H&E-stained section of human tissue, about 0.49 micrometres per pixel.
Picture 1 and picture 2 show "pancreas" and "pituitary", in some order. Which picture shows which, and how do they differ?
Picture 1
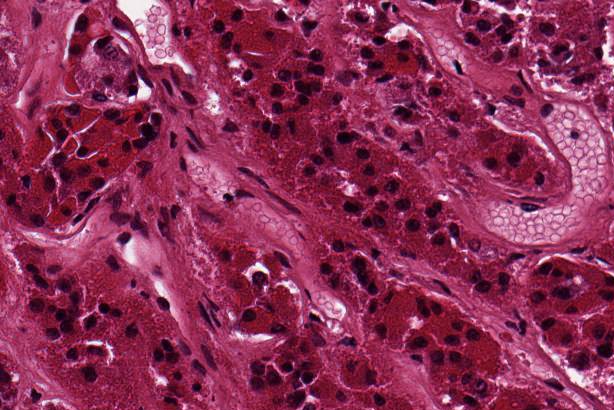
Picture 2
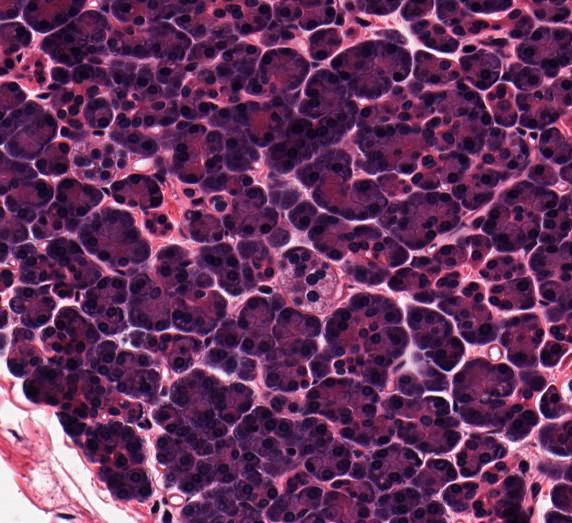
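The pituitary is picture 1 and the pancreas picture 2. In the pituitary, polygonal cells lie in nests and clusters across the whole field, separated by thin fibrous septa; in the pancreas, closely packed acini fill almost the whole field with very little space between them. The main pituitary cells have abundant, deeply red, granular cytoplasm, whereas acinar cytoplasm stains deep purple, with paler, pinker granular zones toward the acinar centres. Both show round, dark nuclei: fairly uniform in size in the pituitary, and sitting toward the base of each cell in the pancreas. The pituitary septa are pale pink fibrous strands with elongated spindle-shaped nuclei, running mainly diagonally across the field, while in the pancreas thin pink fibrous septa run between the acini throughout.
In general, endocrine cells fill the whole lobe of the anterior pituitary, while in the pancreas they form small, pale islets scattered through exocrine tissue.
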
